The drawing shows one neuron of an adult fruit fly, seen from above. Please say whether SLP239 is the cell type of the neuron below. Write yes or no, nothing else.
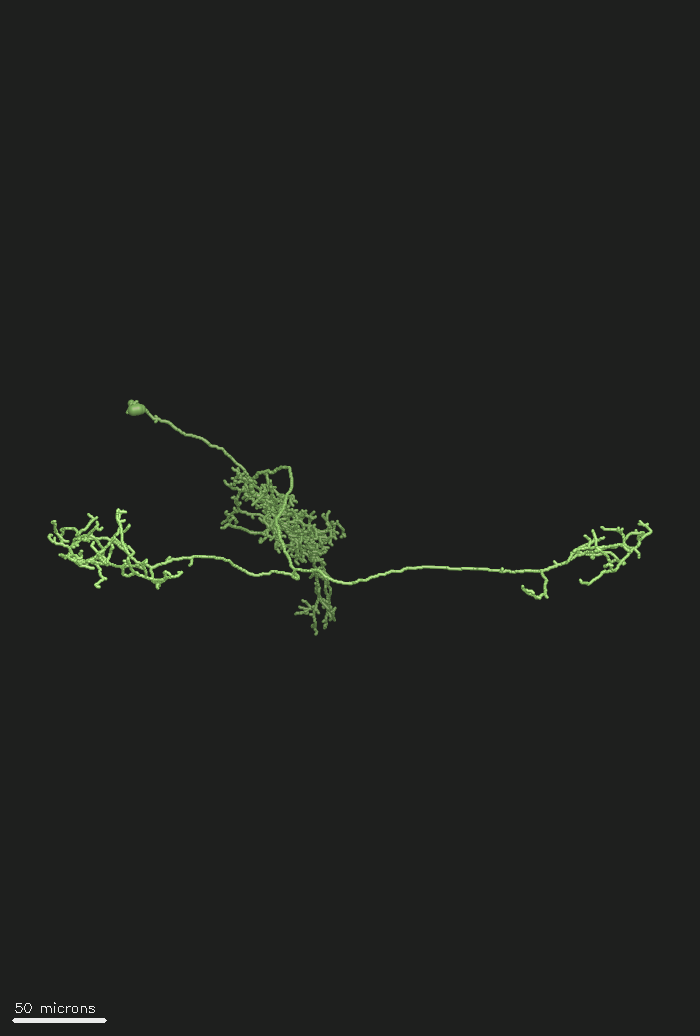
yes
